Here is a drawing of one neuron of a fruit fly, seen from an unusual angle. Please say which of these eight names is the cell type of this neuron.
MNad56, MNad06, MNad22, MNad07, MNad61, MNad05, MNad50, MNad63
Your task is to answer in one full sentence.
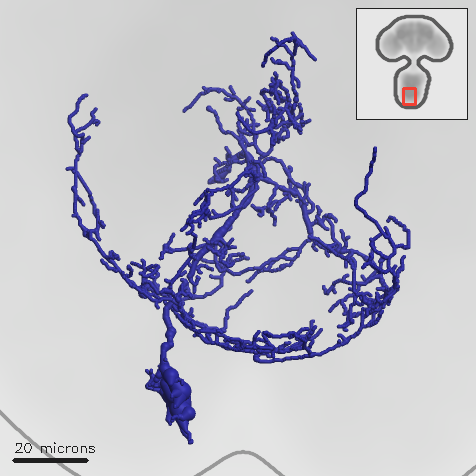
To the cell type MNad50 belongs this neuron.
